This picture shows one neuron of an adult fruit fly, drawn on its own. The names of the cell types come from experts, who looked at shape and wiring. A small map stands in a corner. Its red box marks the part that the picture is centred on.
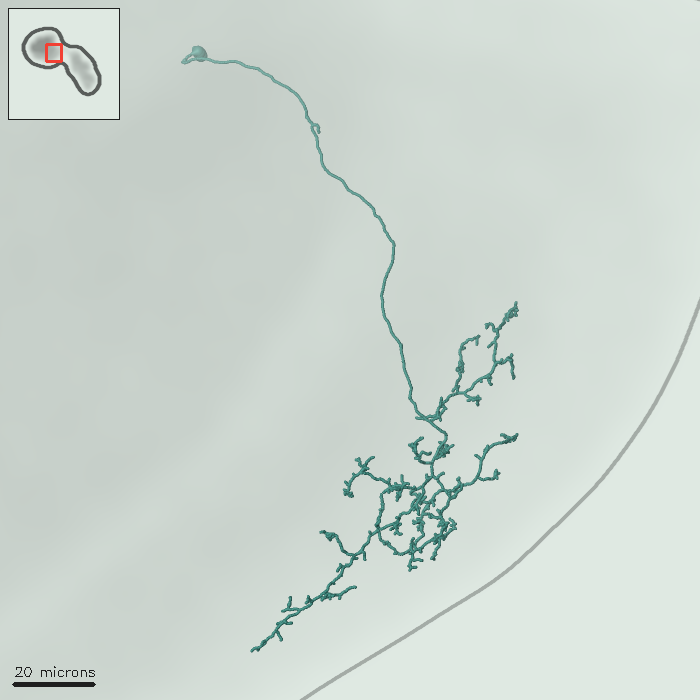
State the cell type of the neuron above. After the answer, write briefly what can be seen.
The cell type is Cm15. Its broad class is optic-lobe intrinsic neuron. By the scale bar it is about 150 microns tall in this view. Dozens of branch ends can be seen.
